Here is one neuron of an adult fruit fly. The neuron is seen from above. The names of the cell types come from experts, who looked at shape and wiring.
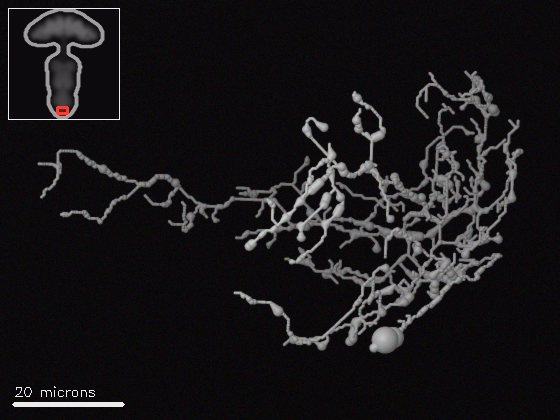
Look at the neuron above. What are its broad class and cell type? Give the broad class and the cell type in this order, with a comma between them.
nerve-cord intrinsic neuron, INXXX374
